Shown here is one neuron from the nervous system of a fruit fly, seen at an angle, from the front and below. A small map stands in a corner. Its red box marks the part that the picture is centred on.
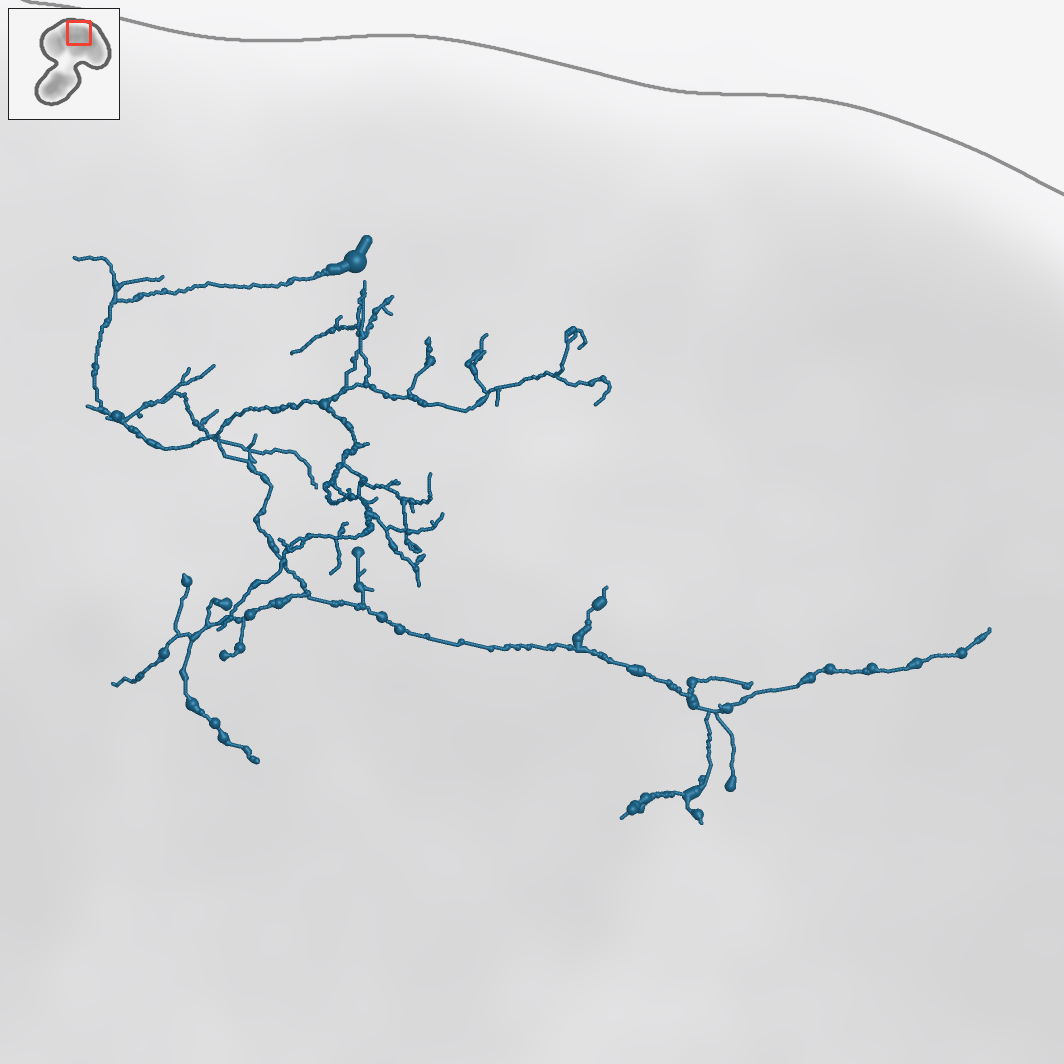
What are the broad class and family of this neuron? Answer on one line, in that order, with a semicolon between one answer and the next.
central-brain intrinsic neuron; hemilineage SMPp&v1_posterior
